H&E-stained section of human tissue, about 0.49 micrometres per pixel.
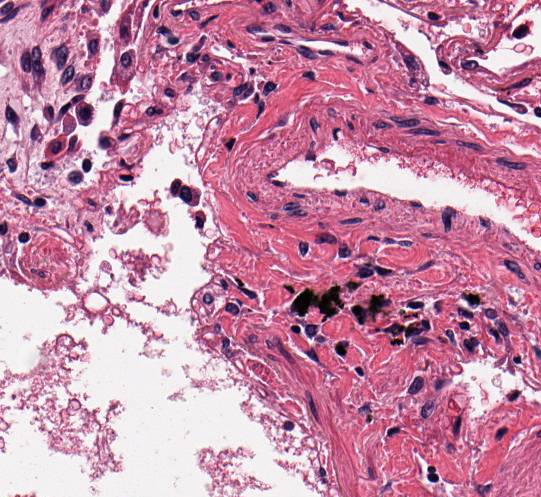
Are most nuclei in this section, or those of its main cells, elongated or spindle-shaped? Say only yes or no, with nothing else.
Yes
